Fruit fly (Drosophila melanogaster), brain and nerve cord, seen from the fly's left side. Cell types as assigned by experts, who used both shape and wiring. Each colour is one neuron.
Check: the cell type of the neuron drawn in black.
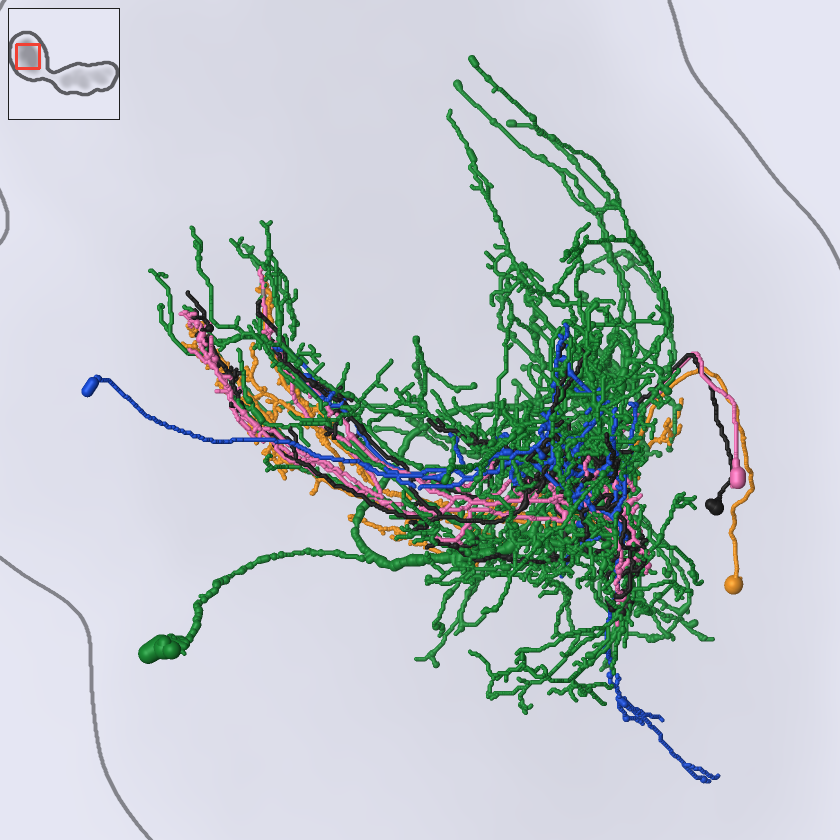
WED132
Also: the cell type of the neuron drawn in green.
WED184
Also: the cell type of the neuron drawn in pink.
CB2037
